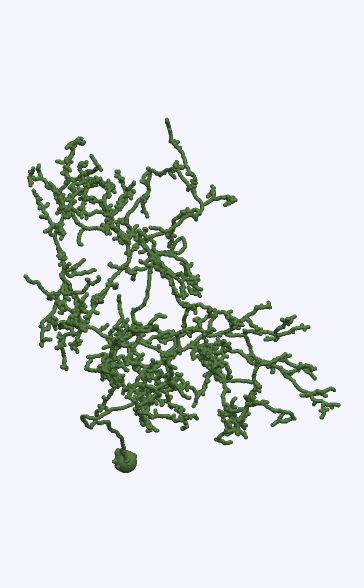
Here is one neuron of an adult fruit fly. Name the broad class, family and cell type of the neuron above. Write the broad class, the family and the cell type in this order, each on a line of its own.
central-brain intrinsic neuron
hemilineage VLPl&p1_lateral
AVLP332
